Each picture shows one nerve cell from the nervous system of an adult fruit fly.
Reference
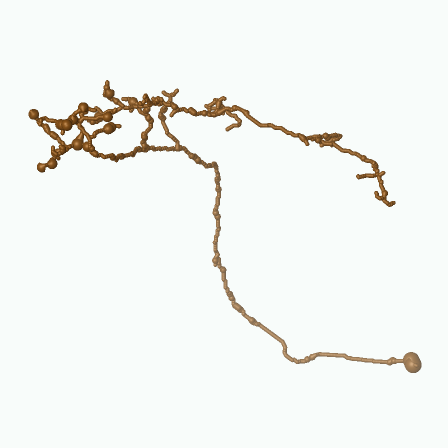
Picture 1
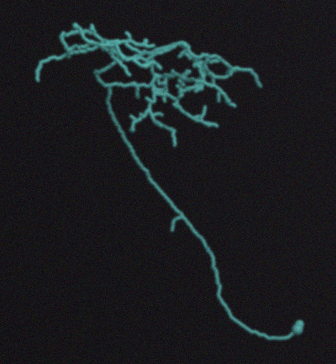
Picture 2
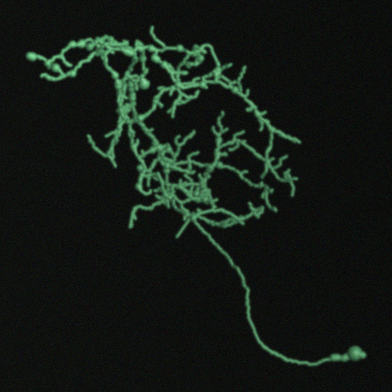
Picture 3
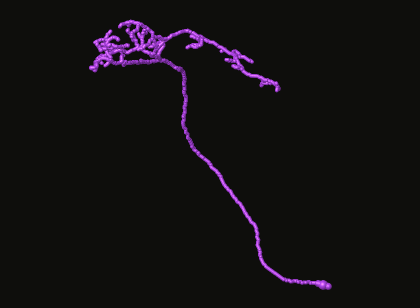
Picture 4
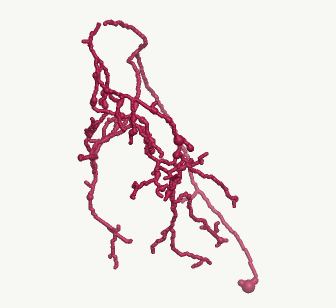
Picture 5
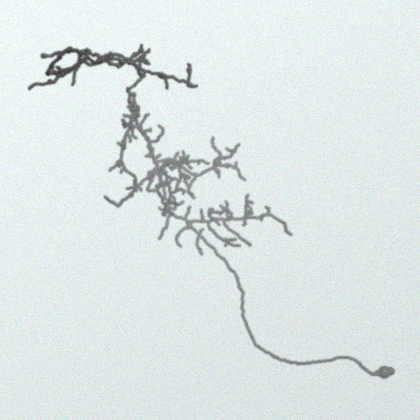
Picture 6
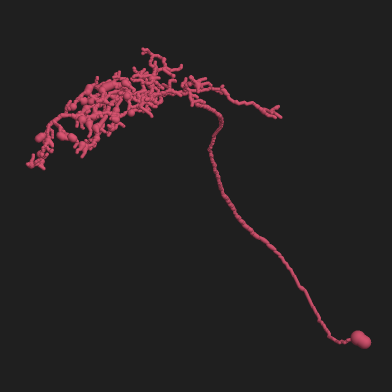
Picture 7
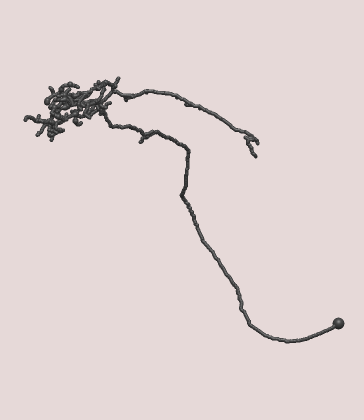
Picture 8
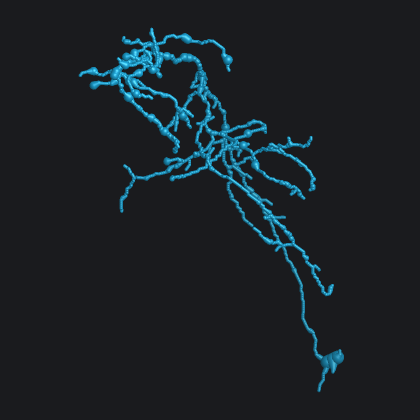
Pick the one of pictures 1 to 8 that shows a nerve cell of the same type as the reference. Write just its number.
3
